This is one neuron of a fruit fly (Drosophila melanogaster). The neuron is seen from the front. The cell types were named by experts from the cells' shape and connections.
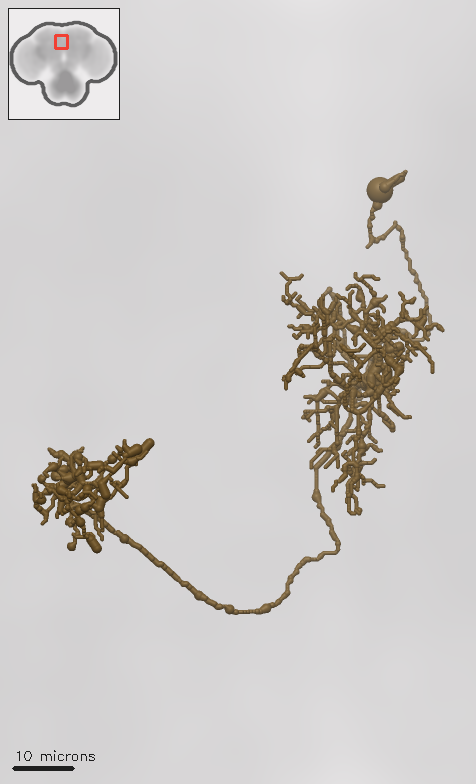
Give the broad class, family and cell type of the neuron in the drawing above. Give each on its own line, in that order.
central-brain intrinsic neuron
class CX
hDeltaM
